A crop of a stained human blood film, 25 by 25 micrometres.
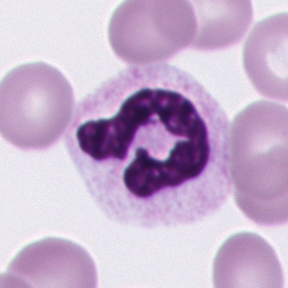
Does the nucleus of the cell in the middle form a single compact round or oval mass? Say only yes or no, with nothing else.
No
